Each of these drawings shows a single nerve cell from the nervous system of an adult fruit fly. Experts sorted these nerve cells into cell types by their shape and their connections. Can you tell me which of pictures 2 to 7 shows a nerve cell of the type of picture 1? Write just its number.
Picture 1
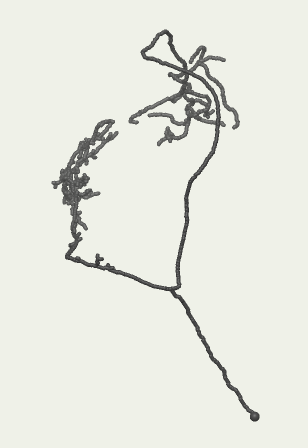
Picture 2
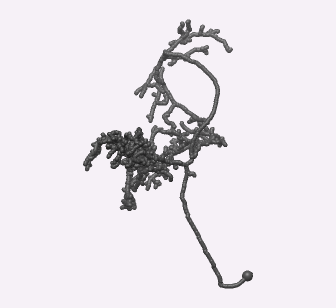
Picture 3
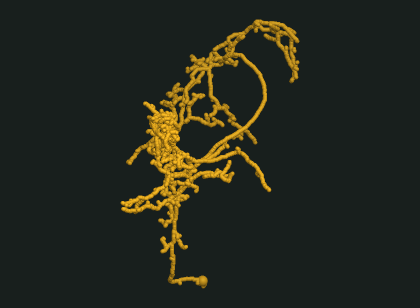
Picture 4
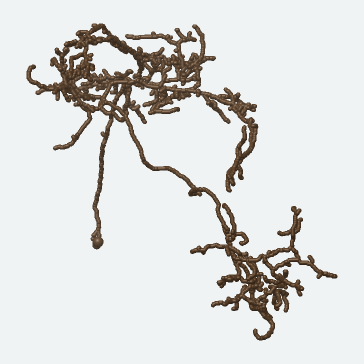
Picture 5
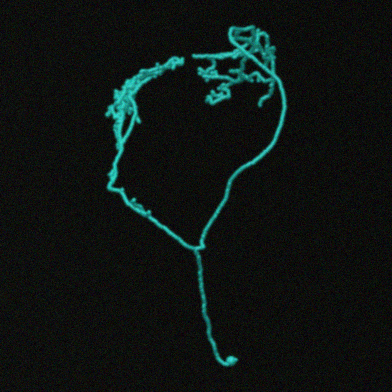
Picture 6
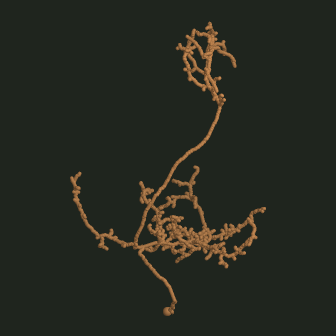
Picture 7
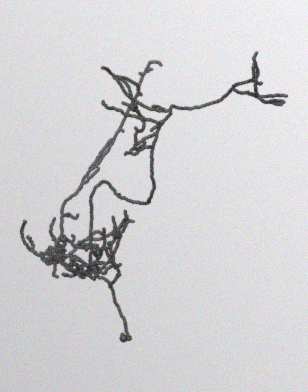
5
